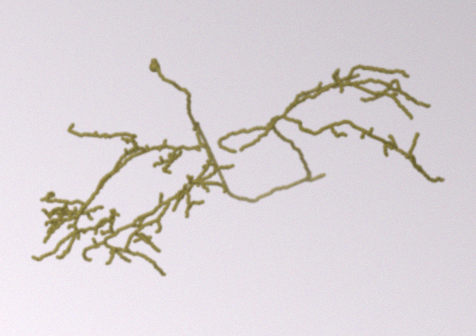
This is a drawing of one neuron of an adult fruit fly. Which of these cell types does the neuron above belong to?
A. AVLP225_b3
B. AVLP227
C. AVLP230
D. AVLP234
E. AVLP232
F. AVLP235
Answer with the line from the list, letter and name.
A. AVLP225_b3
